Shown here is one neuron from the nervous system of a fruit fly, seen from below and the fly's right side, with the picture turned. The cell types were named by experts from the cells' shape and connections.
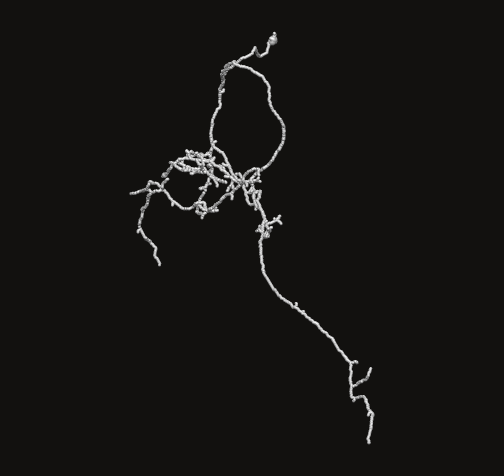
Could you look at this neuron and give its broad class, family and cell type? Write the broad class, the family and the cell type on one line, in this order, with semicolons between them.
central-brain intrinsic neuron; hemilineage VPNp&v1_ventral; CL283_b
